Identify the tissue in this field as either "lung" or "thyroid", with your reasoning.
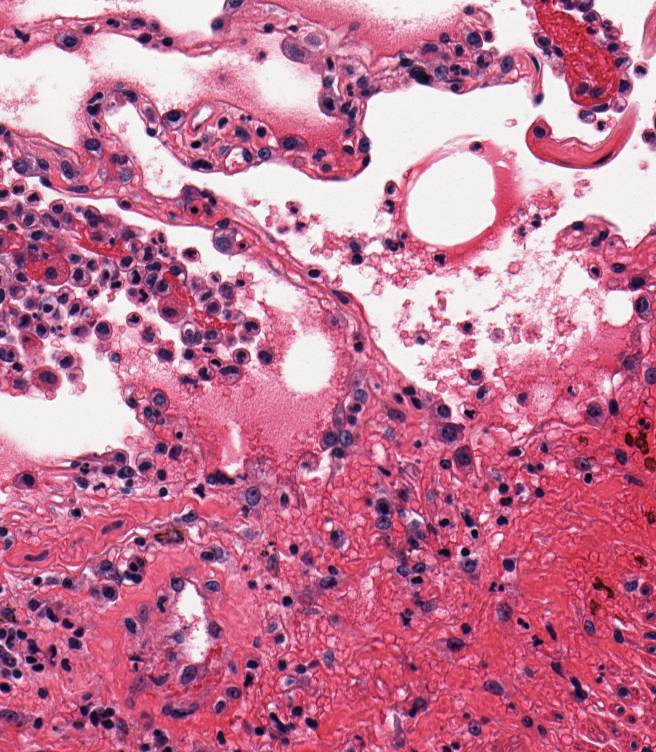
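This is lung.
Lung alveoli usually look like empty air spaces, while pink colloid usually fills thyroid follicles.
In the upper half of the field, thin septa enclose open spaces, which agrees with lung. The lower half is solid, densely pink, finely fibrillary material with scattered nuclei rather than sheets of packed cells. Near the top centre-right, a round ring of dense, glassy pink material surrounds an empty central space.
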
